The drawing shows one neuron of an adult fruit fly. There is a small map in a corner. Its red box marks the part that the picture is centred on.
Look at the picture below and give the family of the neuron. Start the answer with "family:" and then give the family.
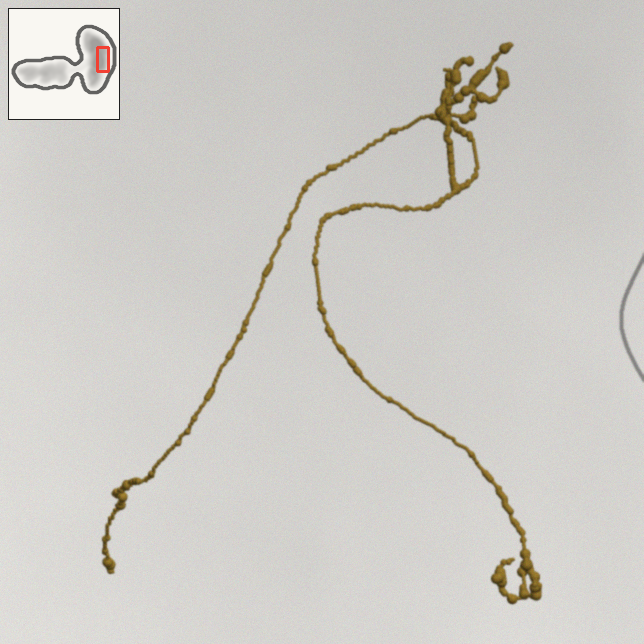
family: class olfactory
